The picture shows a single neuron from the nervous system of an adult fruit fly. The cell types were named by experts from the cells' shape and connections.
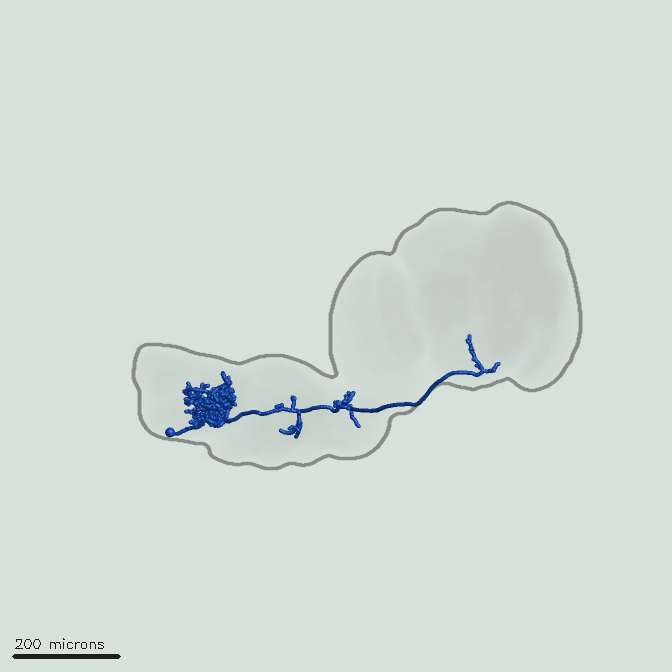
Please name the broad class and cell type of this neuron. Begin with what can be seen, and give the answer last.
By the scale bar it is about 650 microns wide in this view. As drawn here it is more than twice as wide as it is tall. It is an ascending neuron. Its cell type is ANXXX049.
